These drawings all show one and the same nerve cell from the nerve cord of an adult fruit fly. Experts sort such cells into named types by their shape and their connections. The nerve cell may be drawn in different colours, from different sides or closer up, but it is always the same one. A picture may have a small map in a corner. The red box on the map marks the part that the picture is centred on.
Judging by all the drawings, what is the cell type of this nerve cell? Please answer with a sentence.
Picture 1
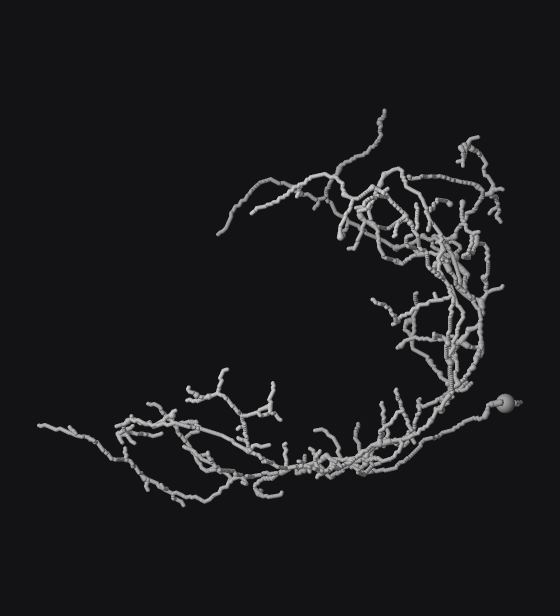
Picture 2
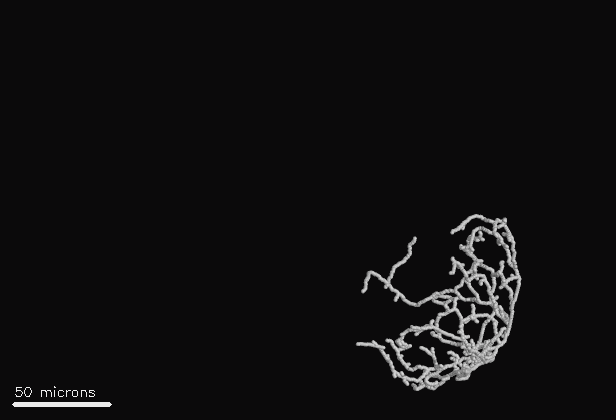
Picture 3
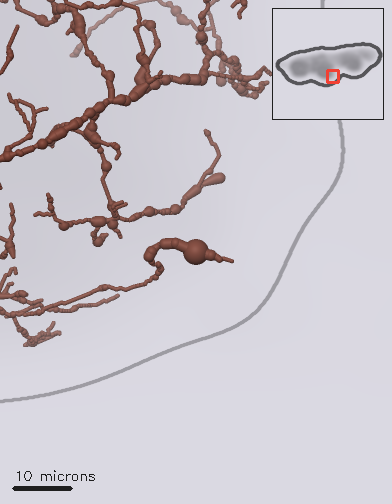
The cell type is IN13A039.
